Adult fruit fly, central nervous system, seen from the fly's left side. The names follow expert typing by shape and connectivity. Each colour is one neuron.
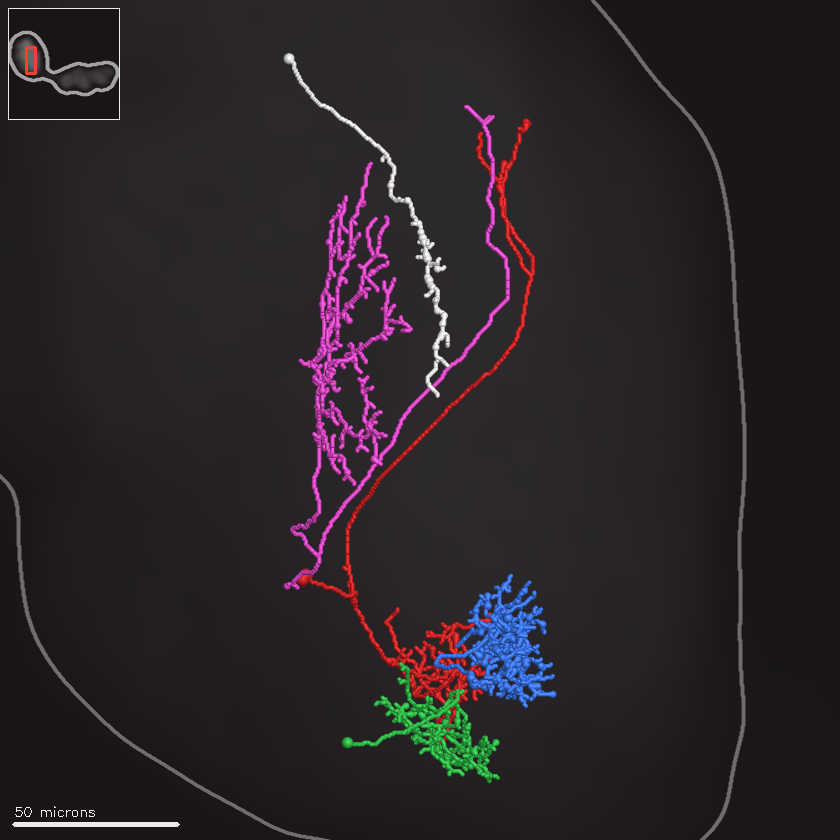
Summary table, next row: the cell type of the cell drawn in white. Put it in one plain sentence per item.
The cell type is Dm3a.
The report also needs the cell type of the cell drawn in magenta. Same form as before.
The cell type is MeVP3.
